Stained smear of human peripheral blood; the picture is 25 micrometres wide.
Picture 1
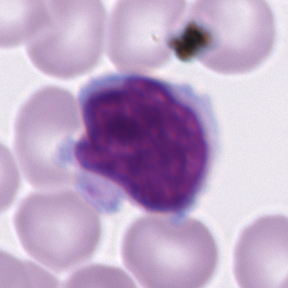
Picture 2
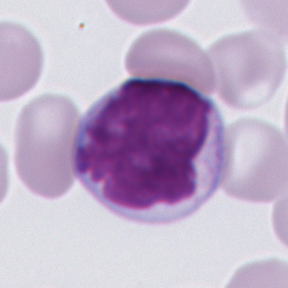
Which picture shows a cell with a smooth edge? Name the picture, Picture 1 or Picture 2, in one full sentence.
There is a cell with a smooth edge, free of projections, in Picture 2.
